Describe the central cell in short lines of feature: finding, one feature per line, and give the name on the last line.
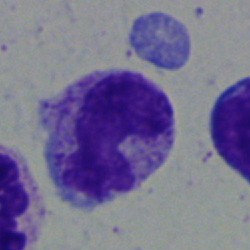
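Nucleus: deep notch on right side
Nuclear extent: fills most of cell
Cytoplasmic rim: widest on left side
Granules: fine, purplish, in cytoplasm
Name: band neutrophil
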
